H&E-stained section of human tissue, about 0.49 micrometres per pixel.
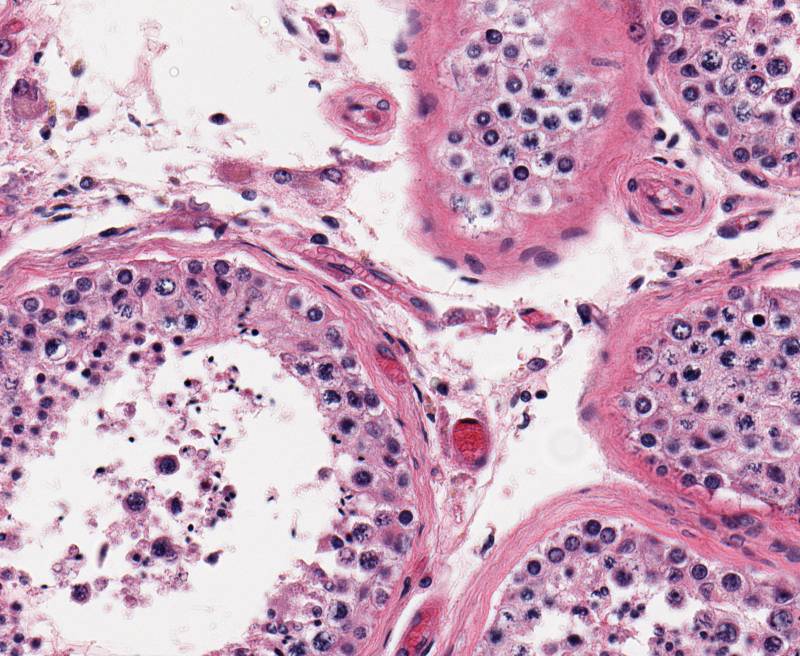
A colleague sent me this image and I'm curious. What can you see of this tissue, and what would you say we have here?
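Tubules lined by stratified germ cell epithelium, several layers deep, many round nuclei. Many germ cells large, round nuclei with coarse, clumped chromatin. Each tubule bounded by thick pink fibrous wall with flattened, elongated nuclei. Small round thick-walled vessels in interstitium, top centre and near upper right. Tissue: testis.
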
